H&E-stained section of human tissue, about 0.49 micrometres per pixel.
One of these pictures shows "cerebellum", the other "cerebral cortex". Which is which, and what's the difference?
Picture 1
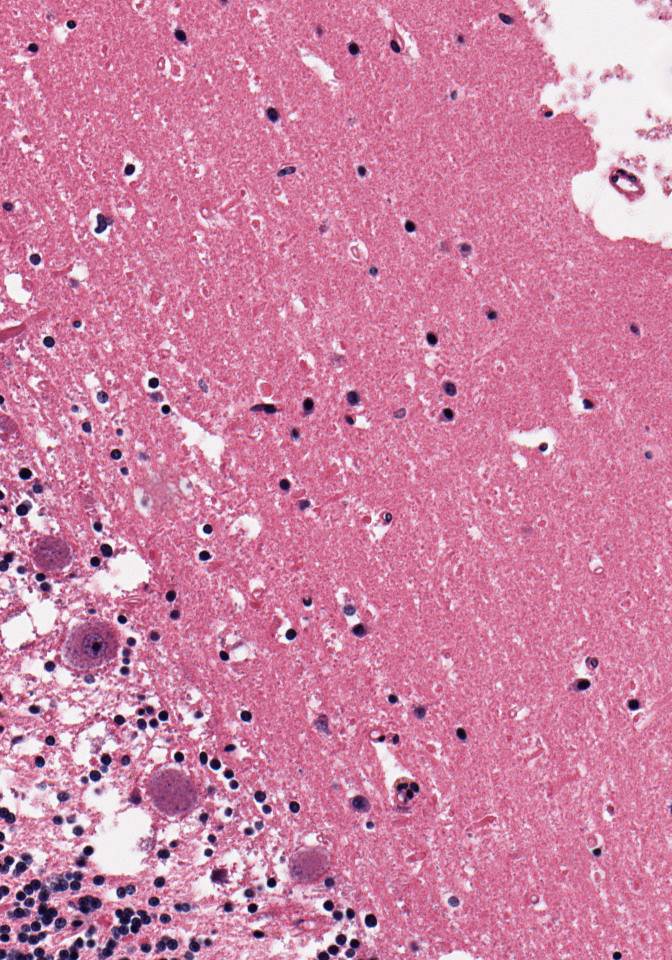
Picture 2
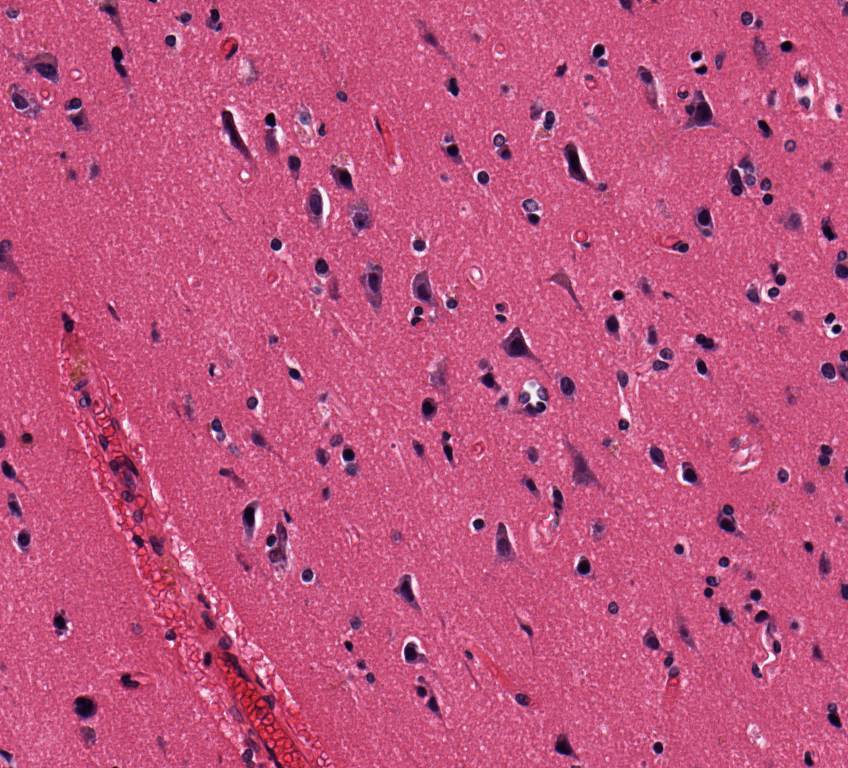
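The cerebellum is in picture 1, the cerebral cortex in picture 2. Point one, zoning: in the cerebellum a diagonal border splits a large pale pink, sparsely nucleated zone at the upper right from a densely cellular zone at the lower left.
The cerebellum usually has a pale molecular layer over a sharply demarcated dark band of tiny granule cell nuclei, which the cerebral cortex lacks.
The cerebral cortex field, by contrast, is mostly a finely granular pink background with cells scattered singly and no organised units. Point two, nuclei: the lower left corner of the cerebellum is crowded with small, round, dark nuclei with scant cytoplasm, among scattered clear, irregular empty spaces, while those in its pink zone are small, dark and widely scattered. In the cerebral cortex, many small, round, dark nuclei with little visible cytoplasm lie spread among larger cells.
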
